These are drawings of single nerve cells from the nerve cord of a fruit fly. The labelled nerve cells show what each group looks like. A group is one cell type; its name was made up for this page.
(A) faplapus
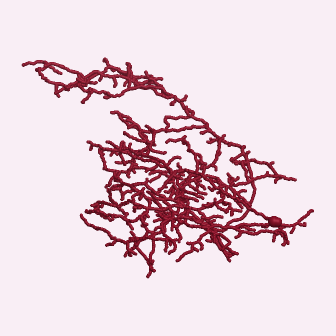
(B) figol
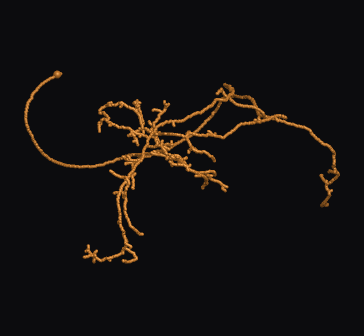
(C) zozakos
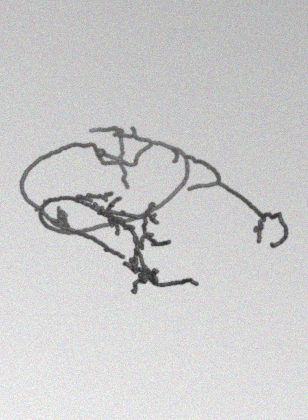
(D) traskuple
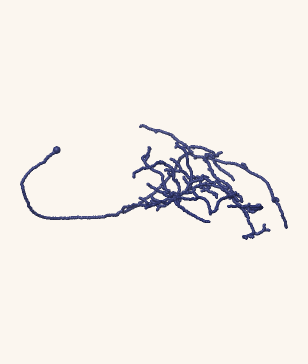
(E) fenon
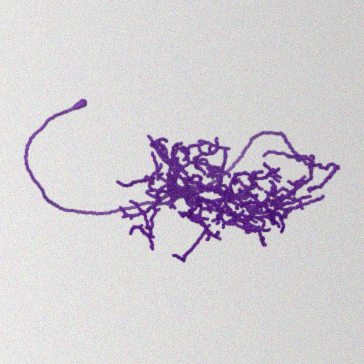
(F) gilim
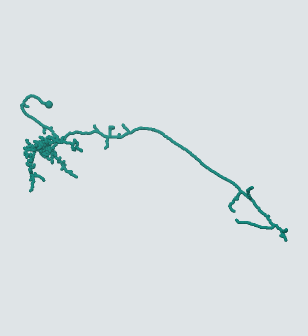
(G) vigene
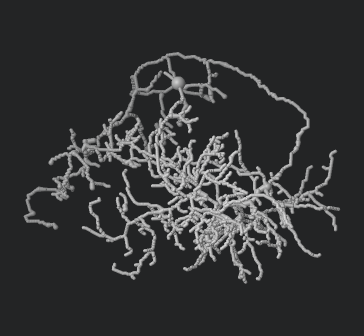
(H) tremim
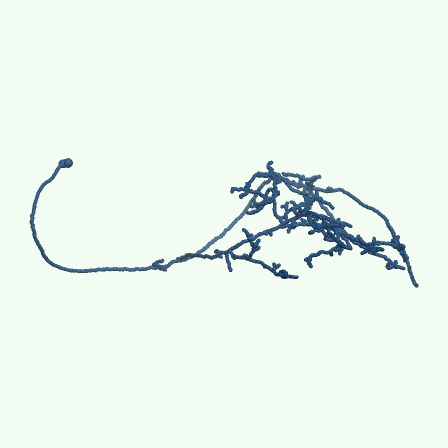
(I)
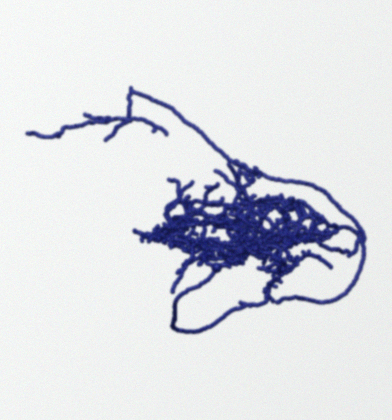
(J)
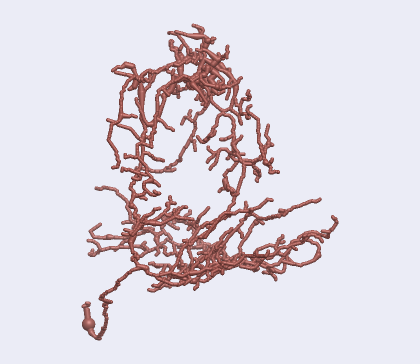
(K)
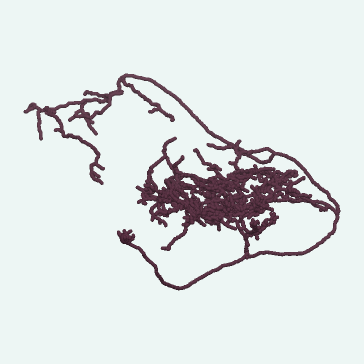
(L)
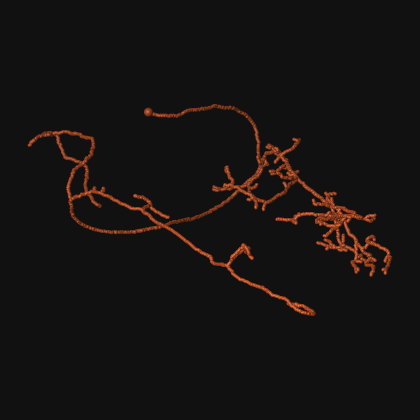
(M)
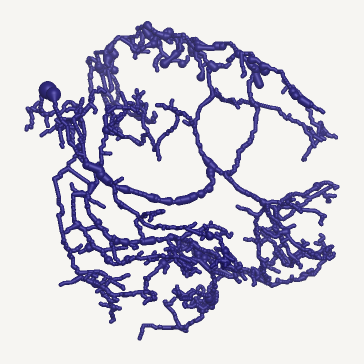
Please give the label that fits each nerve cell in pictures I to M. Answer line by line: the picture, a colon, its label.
I: fenon
J: vigene
K: fenon
L: zozakos
M: vigene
